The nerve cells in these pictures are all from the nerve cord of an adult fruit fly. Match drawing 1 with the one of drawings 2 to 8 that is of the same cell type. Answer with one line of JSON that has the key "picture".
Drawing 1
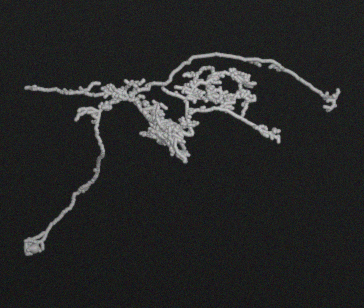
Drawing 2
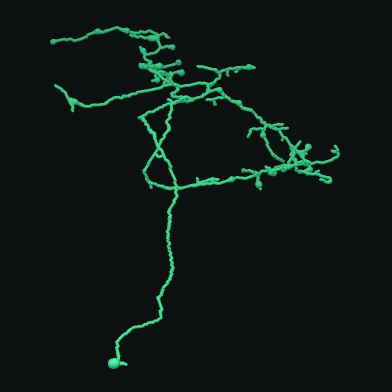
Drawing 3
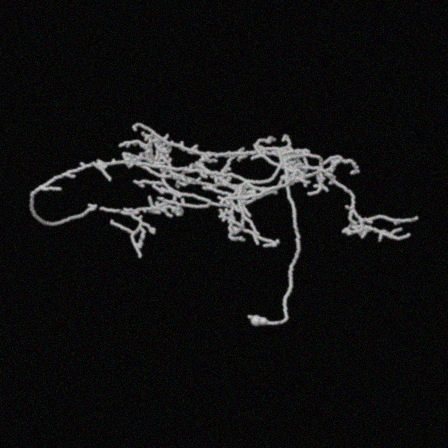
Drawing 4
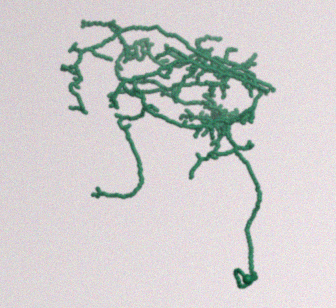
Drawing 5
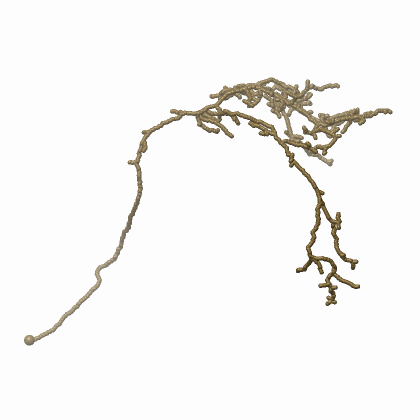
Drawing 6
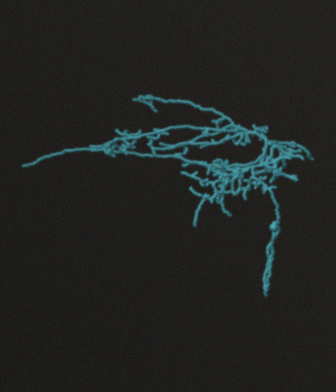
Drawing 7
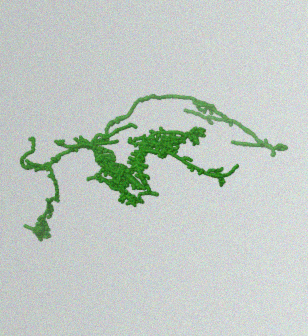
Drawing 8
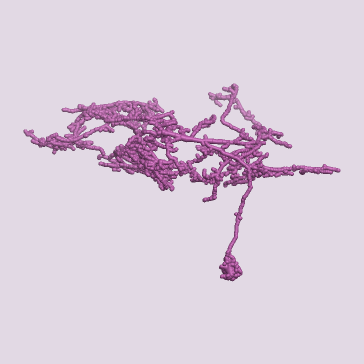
{"picture": 7}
